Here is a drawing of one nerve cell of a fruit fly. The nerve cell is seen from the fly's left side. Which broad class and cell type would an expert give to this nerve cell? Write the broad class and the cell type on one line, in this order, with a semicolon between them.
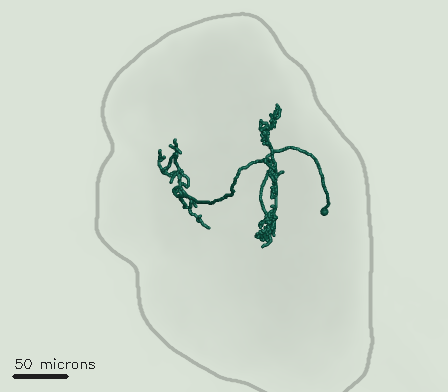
central-brain intrinsic neuron; PLP221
